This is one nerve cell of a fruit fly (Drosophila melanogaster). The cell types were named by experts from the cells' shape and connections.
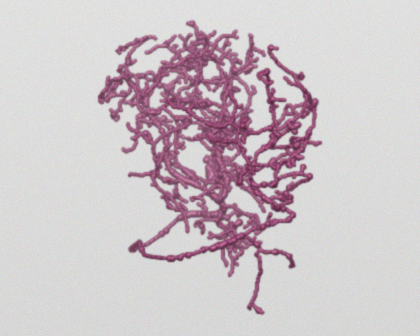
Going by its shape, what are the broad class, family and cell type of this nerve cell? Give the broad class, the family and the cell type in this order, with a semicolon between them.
nerve-cord intrinsic neuron; hemilineage 01A; IN01A043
